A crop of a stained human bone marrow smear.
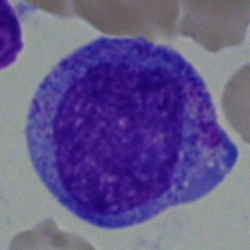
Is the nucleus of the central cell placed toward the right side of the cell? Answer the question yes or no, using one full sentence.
No, the nucleus is not toward the right; it lies toward the left.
